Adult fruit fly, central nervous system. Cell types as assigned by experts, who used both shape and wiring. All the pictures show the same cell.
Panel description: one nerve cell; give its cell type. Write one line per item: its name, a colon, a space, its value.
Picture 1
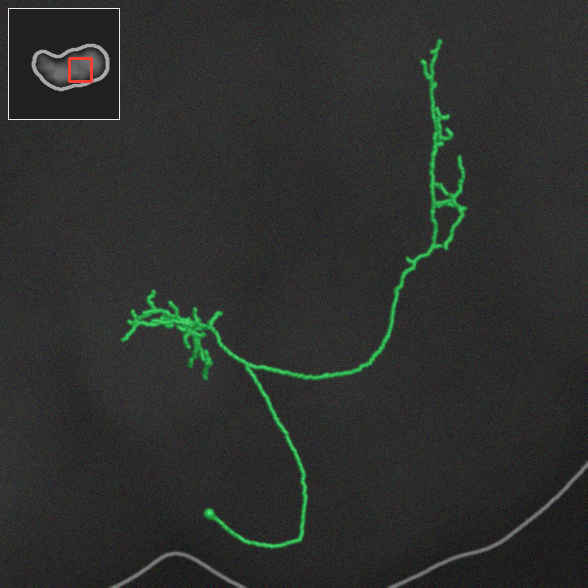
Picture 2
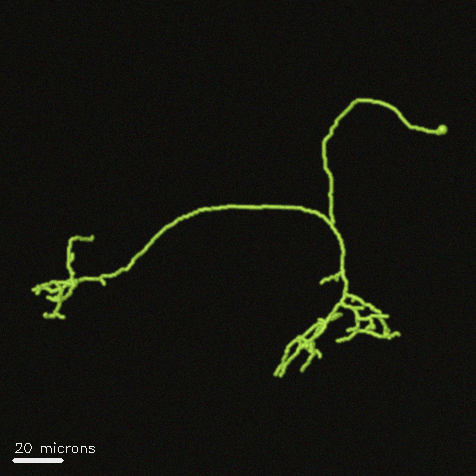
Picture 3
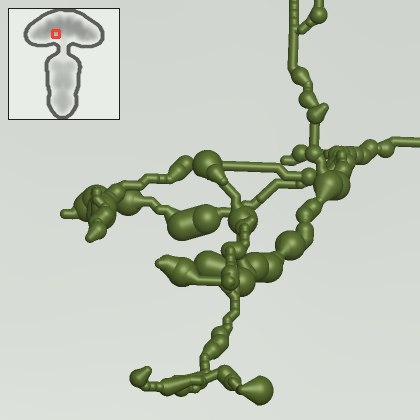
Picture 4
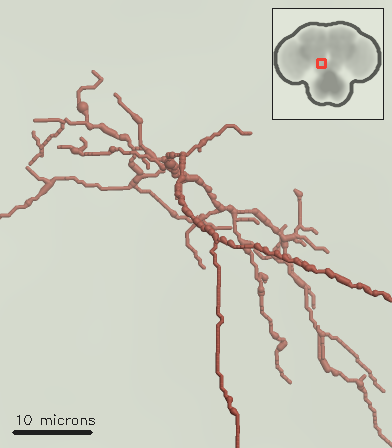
cell type: GNG625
